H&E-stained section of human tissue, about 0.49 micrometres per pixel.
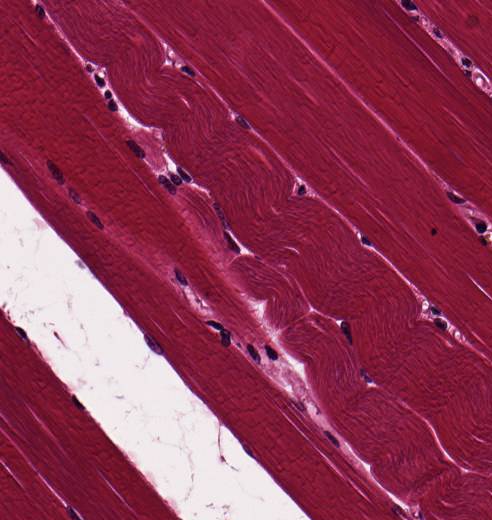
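Skeletal muscle: long, parallel, unbranched fibres run diagonally from upper left to lower right; their dark, flattened, elongated nuclei lie at the fibre edges, not centrally. Thin connective tissue strands bearing a few small dark nuclei separate the fibres. A wide white gap parallels them lower left.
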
